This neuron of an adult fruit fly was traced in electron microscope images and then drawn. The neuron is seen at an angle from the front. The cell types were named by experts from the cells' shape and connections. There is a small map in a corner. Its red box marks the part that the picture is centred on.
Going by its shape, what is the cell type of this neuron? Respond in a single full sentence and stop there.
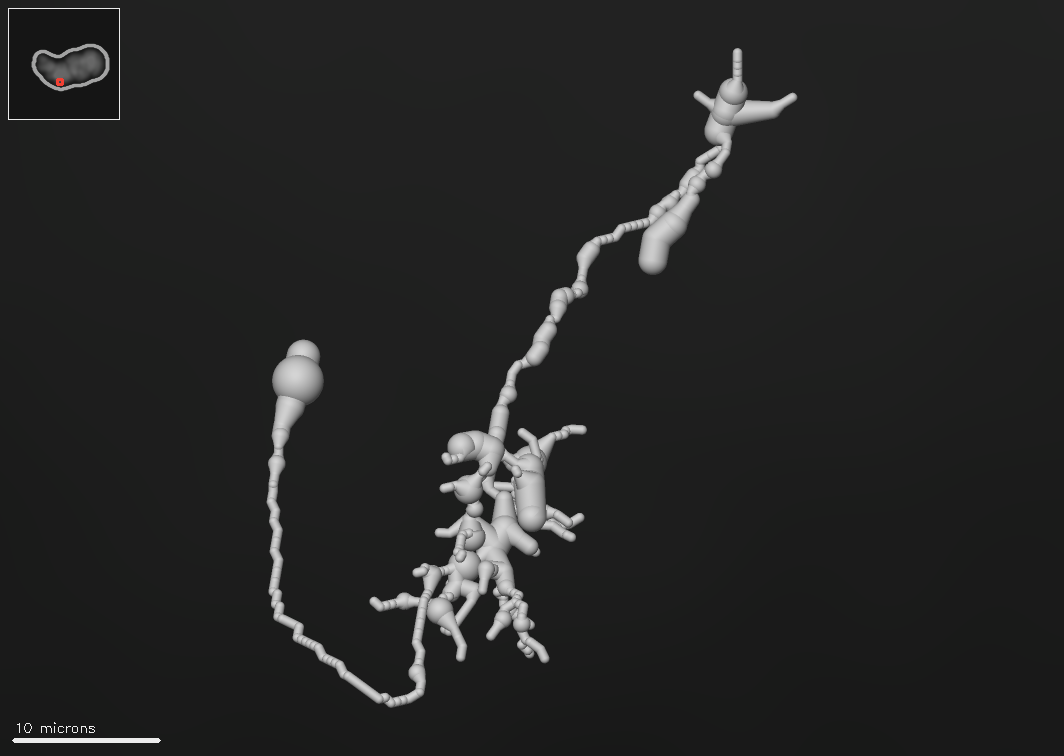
Typed by cell type, the neuron is Mi9.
